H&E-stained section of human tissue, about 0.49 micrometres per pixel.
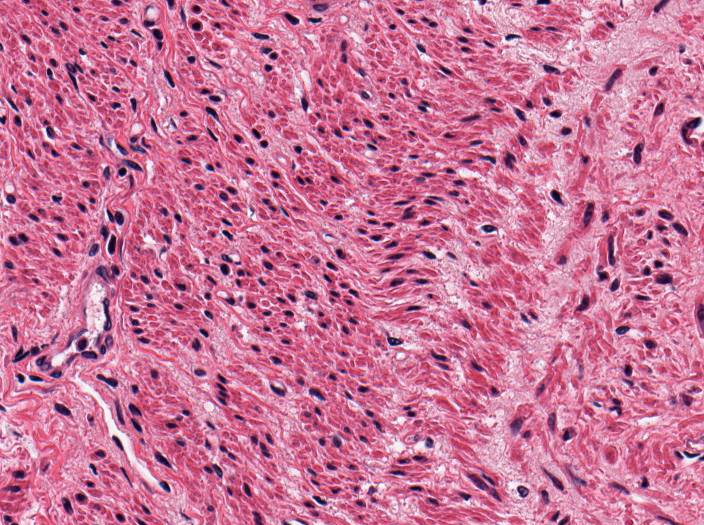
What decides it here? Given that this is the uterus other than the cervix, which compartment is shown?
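Field: smooth muscle. Spindle cells in fascicles running in different directions, intersecting across the field. Cytoplasm abundant, deeply eosinophilic; where cells are cut lengthwise, nuclei elongated with blunt, rounded ends.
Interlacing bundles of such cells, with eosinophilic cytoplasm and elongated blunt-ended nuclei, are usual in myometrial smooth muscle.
No epithelium or glands anywhere in field.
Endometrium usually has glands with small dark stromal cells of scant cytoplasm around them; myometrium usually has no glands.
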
